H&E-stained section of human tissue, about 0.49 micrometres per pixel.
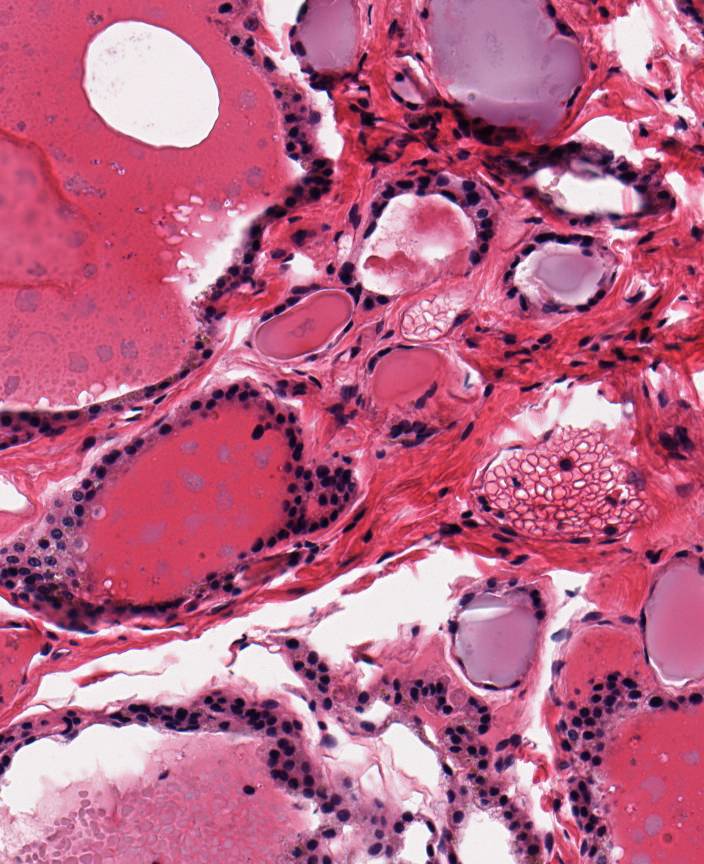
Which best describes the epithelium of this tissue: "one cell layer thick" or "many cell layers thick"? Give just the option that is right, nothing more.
One cell layer thick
